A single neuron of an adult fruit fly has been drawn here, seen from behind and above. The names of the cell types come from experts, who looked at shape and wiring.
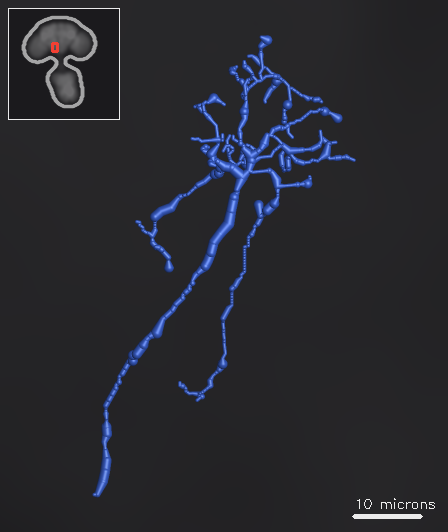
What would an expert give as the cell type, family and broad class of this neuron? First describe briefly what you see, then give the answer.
The drawing shows no cell body. From top to bottom in the picture it spans about 70 microns. It is of cell type LB3d. Its family is called class gustatory. This is a sensory neuron entering the brain.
